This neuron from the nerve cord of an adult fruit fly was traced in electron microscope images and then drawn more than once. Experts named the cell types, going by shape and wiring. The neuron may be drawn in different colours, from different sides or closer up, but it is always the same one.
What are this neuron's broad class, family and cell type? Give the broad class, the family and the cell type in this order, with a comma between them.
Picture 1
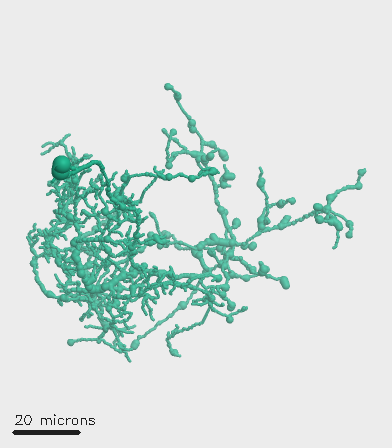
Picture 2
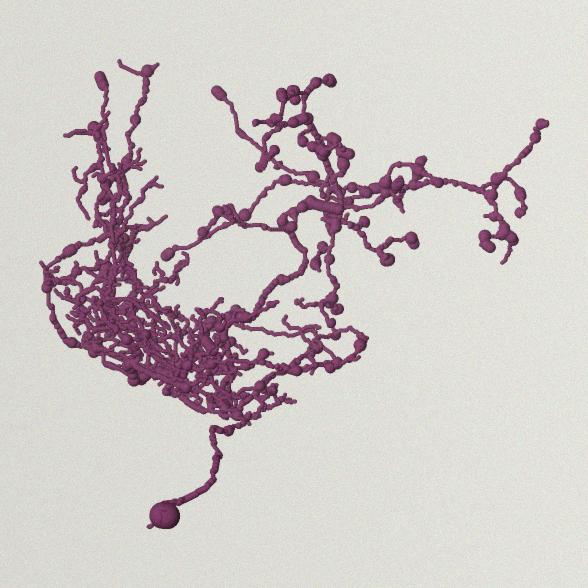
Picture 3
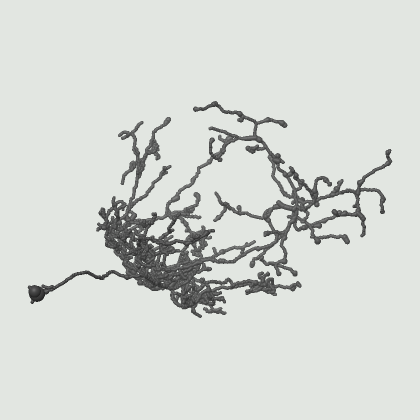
nerve-cord intrinsic neuron, hemilineage 13B, IN13B017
